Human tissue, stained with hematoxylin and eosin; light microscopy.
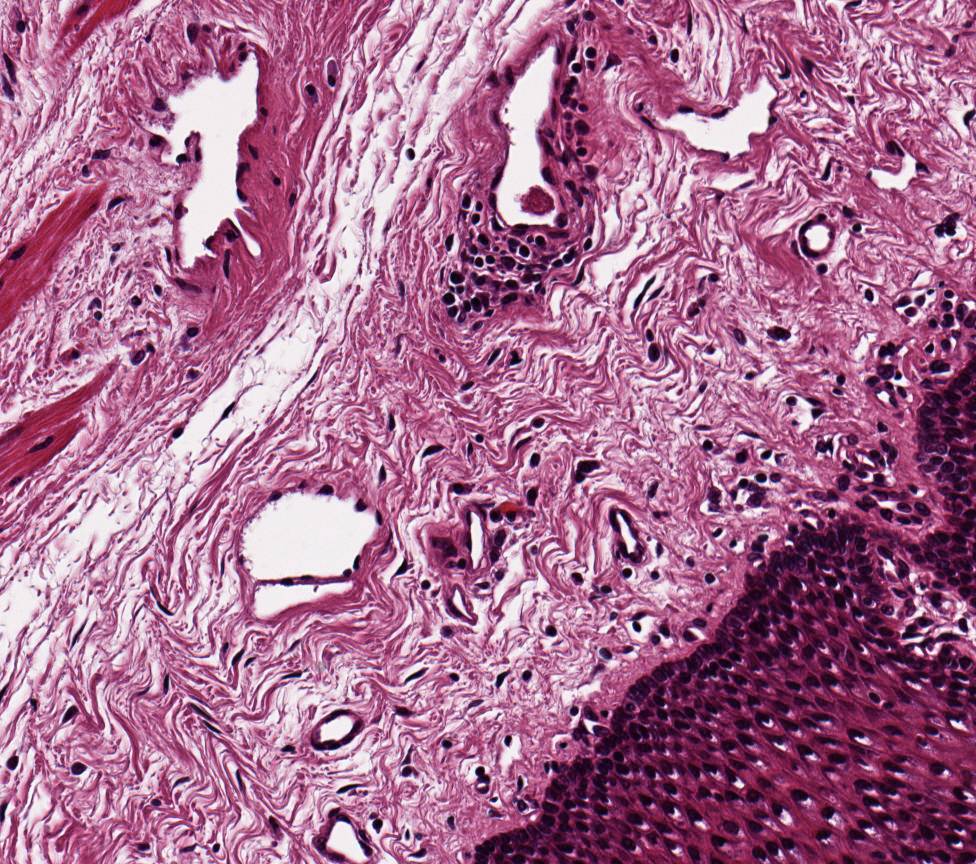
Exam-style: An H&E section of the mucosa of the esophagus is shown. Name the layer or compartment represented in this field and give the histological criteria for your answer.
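Most of what I see is loose connective tissue: a stroma of wavy pink collagen fibres.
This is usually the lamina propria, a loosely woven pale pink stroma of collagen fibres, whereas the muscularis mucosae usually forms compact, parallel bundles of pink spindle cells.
Bundles of deeper pink smooth muscle with elongated nuclei sit only at the upper left edge, apart from the collagen. In the lower right corner there's a stratified squamous epithelium, its basal layer a row of crowded, dark-staining nuclei along the border with the stroma.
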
